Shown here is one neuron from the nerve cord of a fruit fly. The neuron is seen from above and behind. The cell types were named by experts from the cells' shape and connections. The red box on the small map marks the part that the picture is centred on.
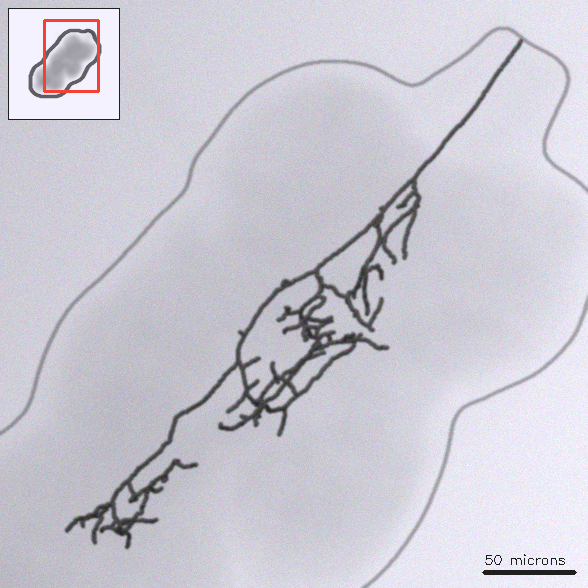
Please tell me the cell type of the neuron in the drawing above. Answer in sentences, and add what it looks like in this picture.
The cell type is DNp66. Its broad class is descending neuron. The drawing shows no cell body. From top to bottom in the picture it spans about 300 microns. Dozens of branch ends can be seen.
